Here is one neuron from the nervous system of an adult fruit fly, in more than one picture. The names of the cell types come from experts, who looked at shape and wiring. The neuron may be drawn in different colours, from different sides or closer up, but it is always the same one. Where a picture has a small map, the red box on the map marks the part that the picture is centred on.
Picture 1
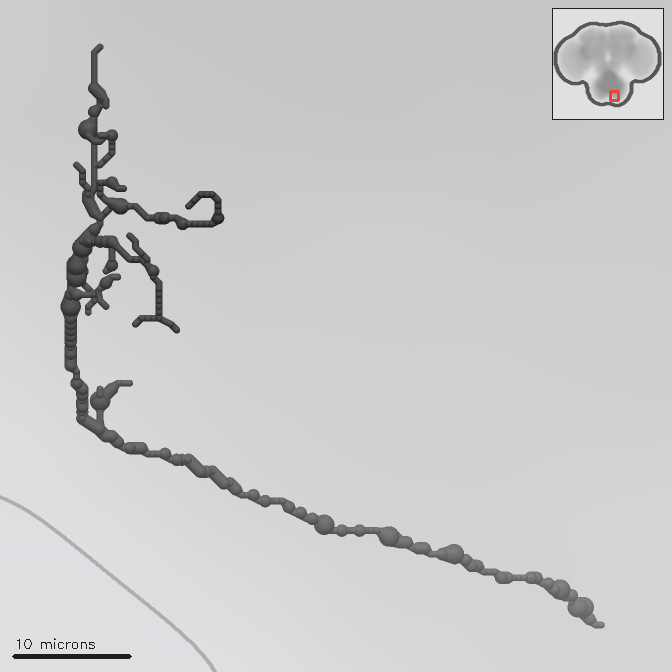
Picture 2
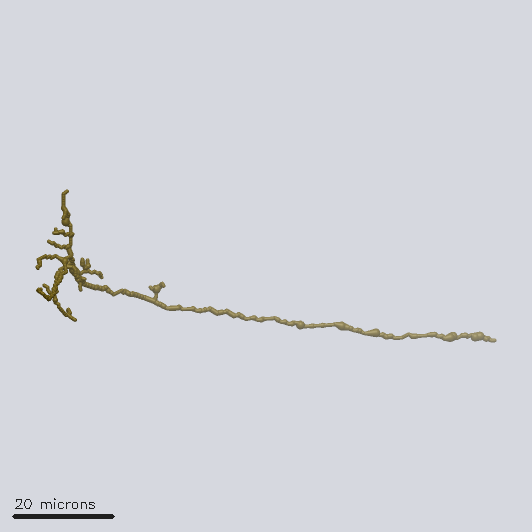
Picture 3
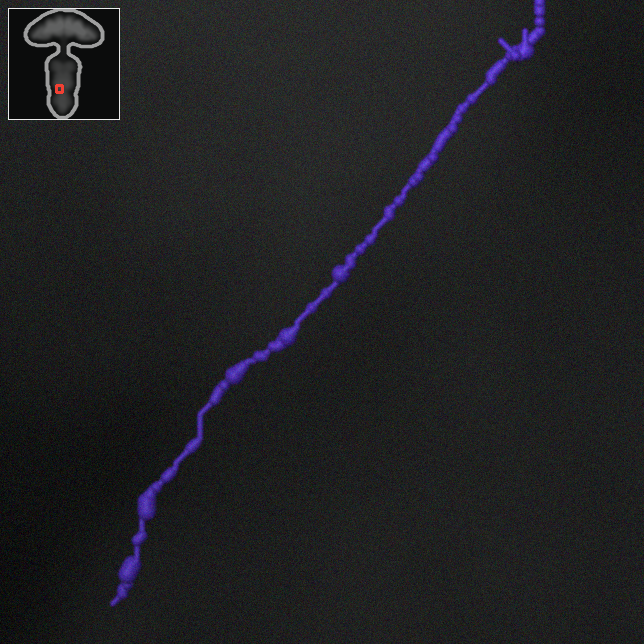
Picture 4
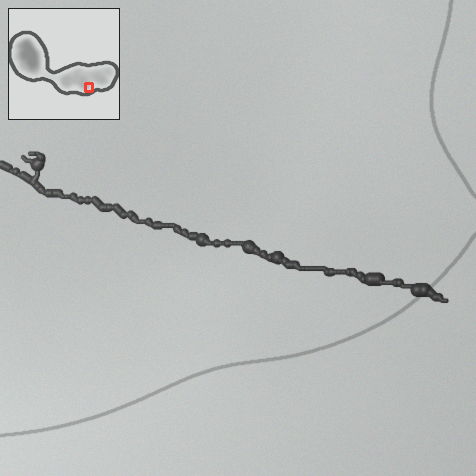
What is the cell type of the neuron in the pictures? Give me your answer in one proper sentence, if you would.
This neuron is a member of the LgLG1a cell type.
